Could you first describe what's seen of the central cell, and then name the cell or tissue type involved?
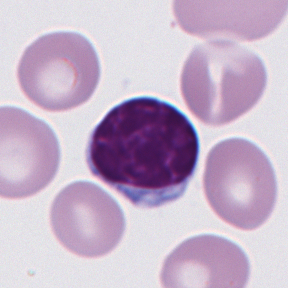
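I see a roughly round outline. The nucleus is round as well, neither indented nor lobed, and its chromatin is dark purple and coarsely clumped. It fills most of the cell, leaving only scant cytoplasm. So: a typical lymphocyte.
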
